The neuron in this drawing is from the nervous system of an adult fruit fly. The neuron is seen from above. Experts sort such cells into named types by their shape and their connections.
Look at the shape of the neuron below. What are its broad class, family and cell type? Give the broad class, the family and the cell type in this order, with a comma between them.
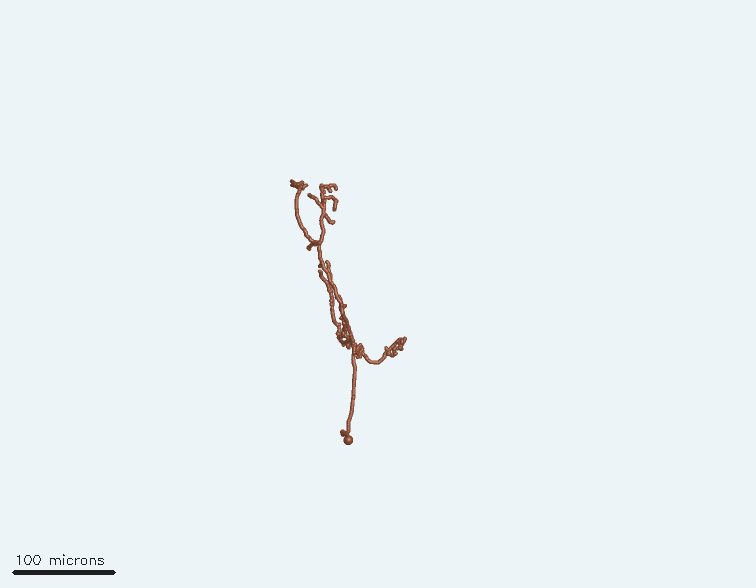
nerve-cord intrinsic neuron, hemilineage 03B, IN03B091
